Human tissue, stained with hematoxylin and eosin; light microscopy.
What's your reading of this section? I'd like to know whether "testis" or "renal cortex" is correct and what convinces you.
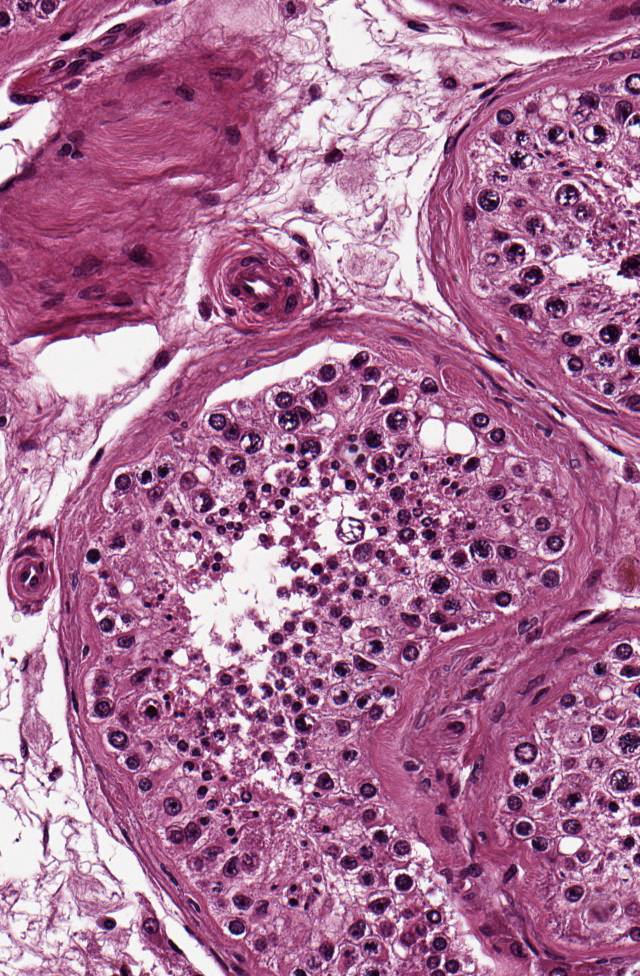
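It's testis. Each tubule has a stratified epithelium many cells thick, running from the wall toward the centre. In its middle layers many cells are large and round, with coarse, clumped dark chromatin. The big middle tubule has small dark cells loosely scattered in its centre, with pale empty spaces between them.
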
